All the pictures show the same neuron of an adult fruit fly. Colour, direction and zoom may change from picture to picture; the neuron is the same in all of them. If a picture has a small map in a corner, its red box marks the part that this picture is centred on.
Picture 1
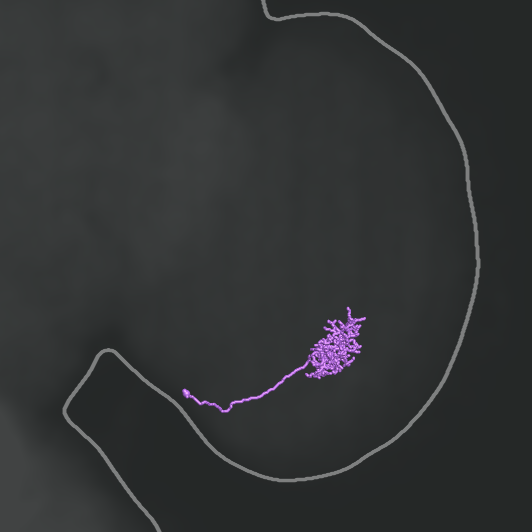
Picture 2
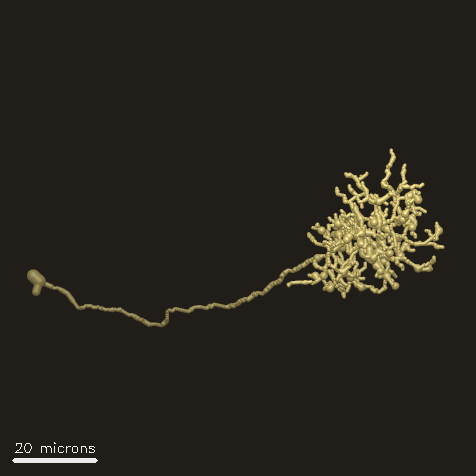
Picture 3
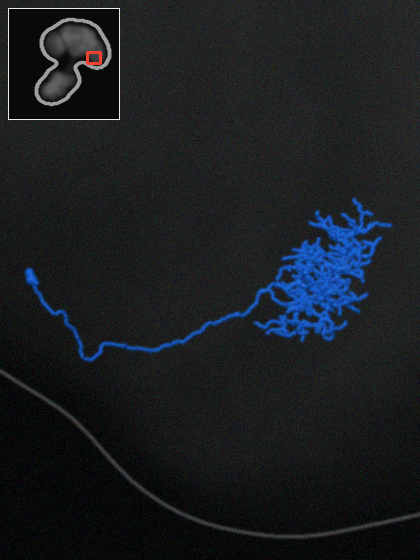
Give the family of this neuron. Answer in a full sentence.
The family is Pm.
